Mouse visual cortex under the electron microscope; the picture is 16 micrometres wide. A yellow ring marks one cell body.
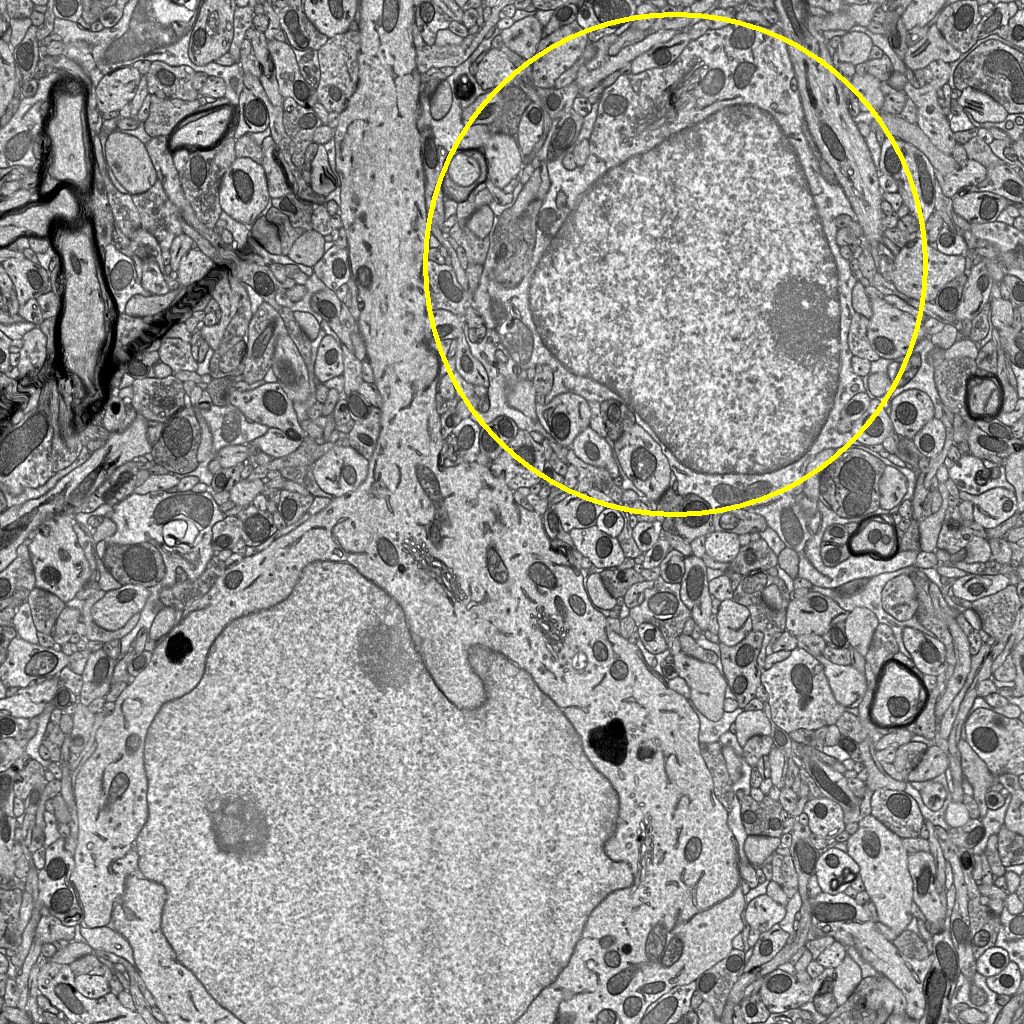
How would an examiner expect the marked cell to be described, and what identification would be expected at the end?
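Look how smooth the nuclear outline is here, with no deep folds in the envelope anywhere. The nucleus is rounded and tapers toward its upper end. Its chromatin is fine and evenly scattered, without any big dark clumps. Over in the right part of the nucleus there's one dense nucleolus, sitting off-centre. This one's an astrocyte.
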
